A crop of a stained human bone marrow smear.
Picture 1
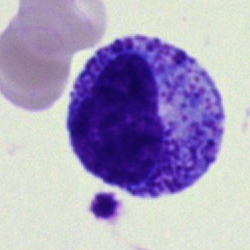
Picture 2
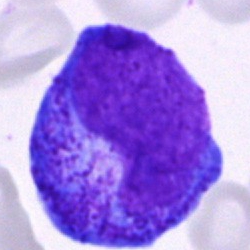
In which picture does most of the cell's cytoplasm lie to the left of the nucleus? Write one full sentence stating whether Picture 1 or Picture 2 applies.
The nucleus of the cell in picture 2 is positioned toward the right side.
